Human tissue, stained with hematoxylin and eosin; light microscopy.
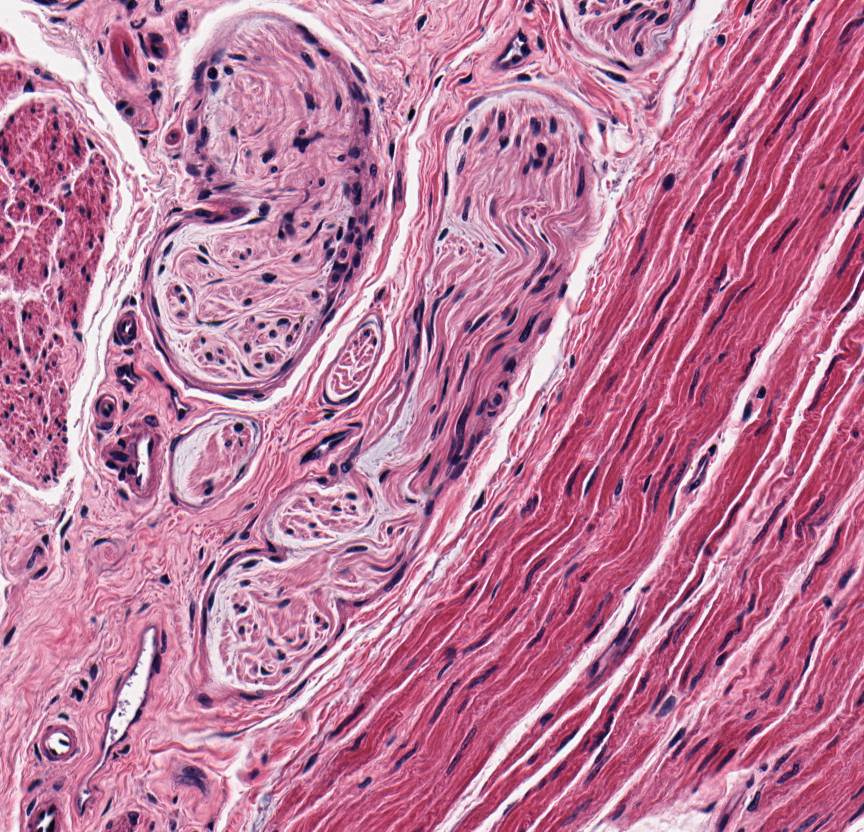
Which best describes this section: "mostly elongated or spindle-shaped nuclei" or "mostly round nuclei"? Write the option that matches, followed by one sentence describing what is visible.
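Mostly elongated or spindle-shaped nuclei. The smooth muscle cells have bright pink cytoplasm and elongated, cigar-shaped nuclei lying along the fibre direction.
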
